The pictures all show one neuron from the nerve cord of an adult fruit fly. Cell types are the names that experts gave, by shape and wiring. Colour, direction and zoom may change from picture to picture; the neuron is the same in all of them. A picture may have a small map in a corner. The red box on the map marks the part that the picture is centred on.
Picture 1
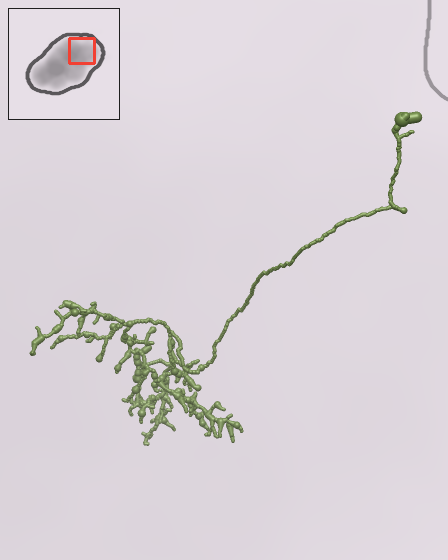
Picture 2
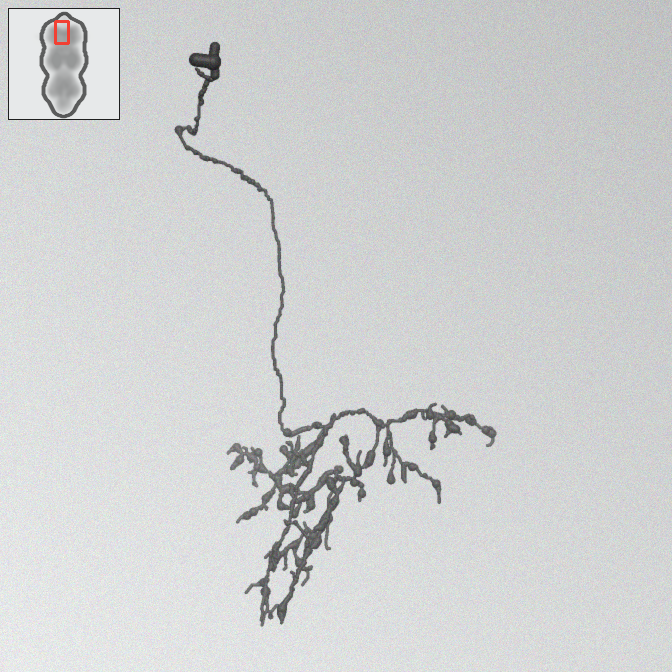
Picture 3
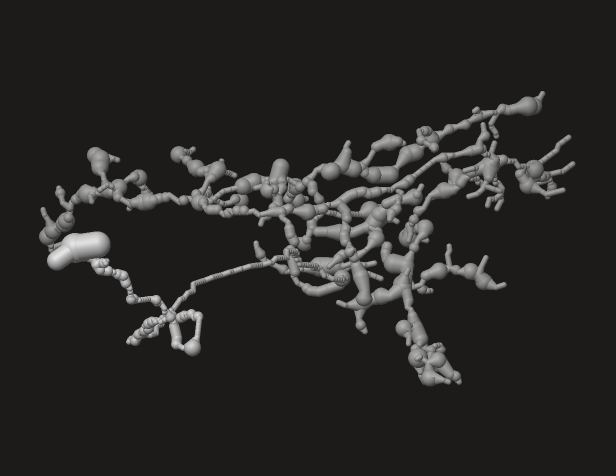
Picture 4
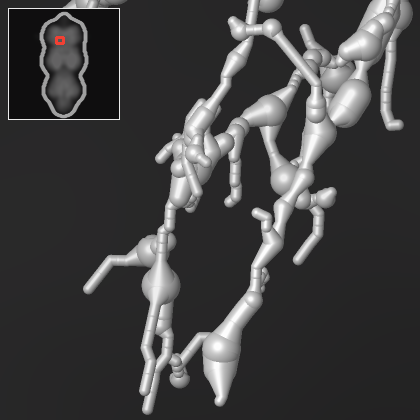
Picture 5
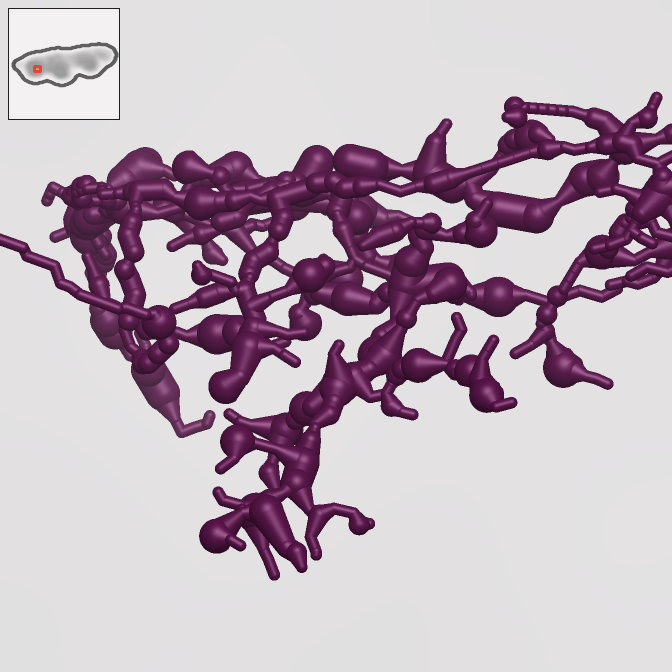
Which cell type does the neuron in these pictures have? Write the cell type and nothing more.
IN09A044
